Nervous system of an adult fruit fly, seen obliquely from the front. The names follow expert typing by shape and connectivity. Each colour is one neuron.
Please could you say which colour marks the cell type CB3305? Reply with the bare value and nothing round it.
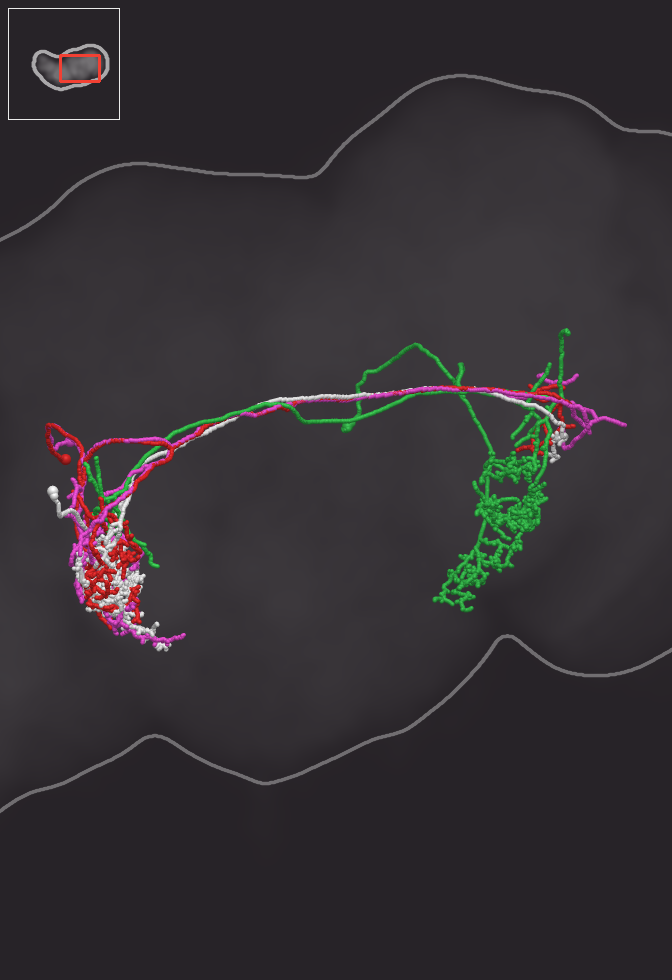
green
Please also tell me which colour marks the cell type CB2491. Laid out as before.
red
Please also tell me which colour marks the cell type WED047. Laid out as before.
white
